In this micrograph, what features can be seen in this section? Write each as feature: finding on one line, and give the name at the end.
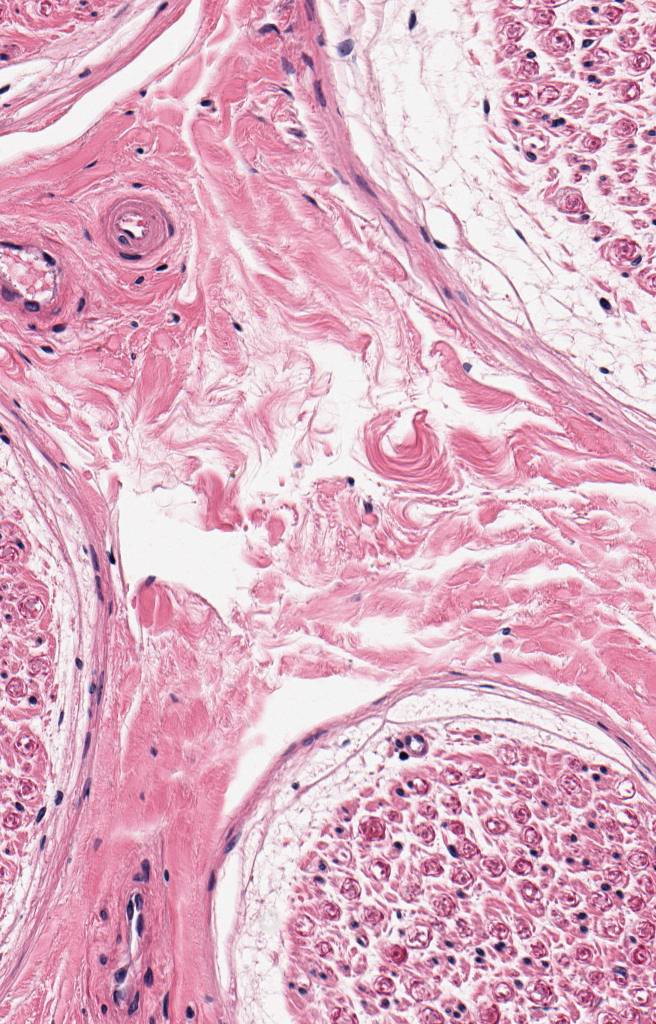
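Fascicles: three, rounded, I count upper right, left edge, lower right
Boundary: thin layer of flattened cells, elongated dark nuclei
Between them: pink fibrous tissue, dense eosinophilic collagen, sparse spindle-shaped nuclei
Vessel: small thick-walled arteriole, concentric layers, near upper left
Name: tibial nerve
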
